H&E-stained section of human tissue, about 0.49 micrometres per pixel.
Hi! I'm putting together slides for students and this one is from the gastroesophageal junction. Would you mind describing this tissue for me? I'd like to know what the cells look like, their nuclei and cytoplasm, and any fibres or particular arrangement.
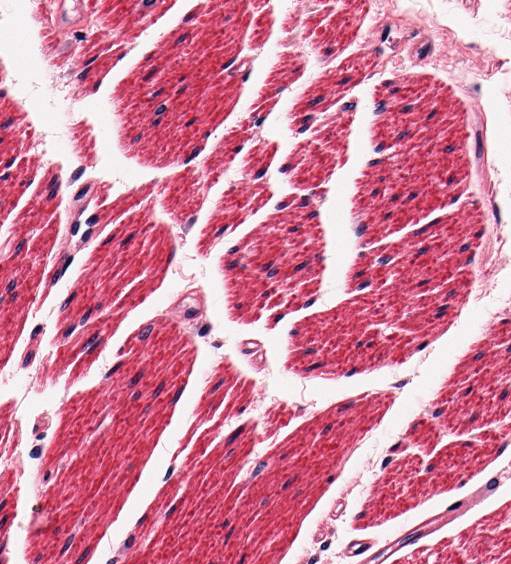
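Bundles of muscle fibres, separated by pale clefts, fill the field. The muscle cytoplasm stains a deep red-pink. No fat cells are present.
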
